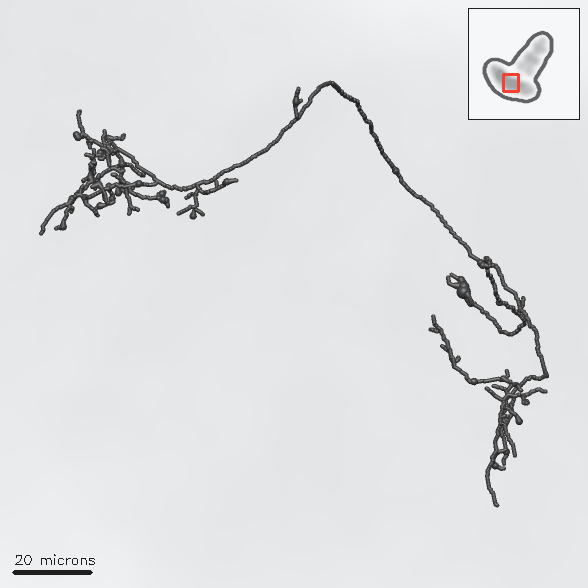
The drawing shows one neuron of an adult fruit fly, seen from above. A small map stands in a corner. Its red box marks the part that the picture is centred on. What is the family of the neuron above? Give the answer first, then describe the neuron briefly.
The family is hemilineage LB3. This is a central-brain intrinsic neuron. The cell body can be seen on the right of the picture. By the scale bar it is about 130 microns wide in this view. Dozens of branch ends can be seen.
